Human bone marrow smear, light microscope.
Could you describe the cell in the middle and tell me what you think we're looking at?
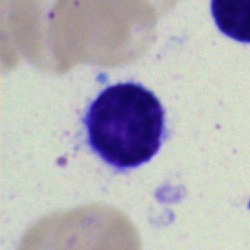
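Round outline. Nucleus fills almost the whole cell, leaving only a very thin rim of cytoplasm. Chromatin dark purple-blue, dense. No granules visible in cytoplasm. This is a lymphocyte.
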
